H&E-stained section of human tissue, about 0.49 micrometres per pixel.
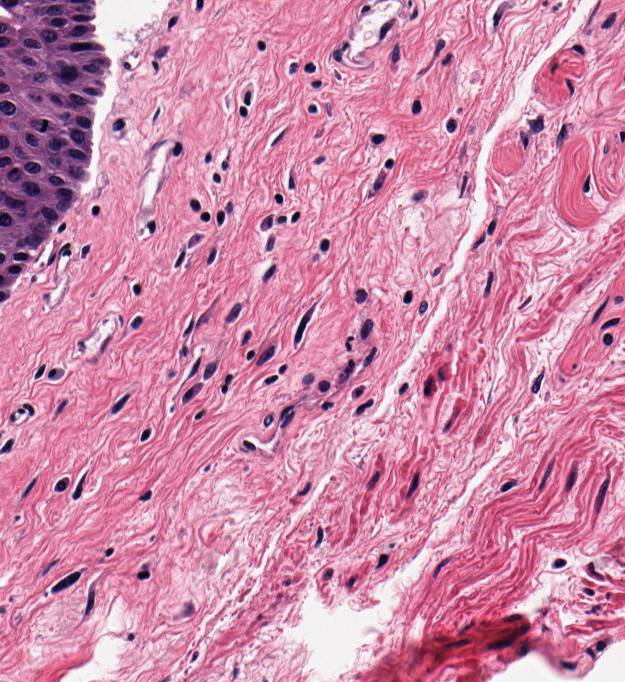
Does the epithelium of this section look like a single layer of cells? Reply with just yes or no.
No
